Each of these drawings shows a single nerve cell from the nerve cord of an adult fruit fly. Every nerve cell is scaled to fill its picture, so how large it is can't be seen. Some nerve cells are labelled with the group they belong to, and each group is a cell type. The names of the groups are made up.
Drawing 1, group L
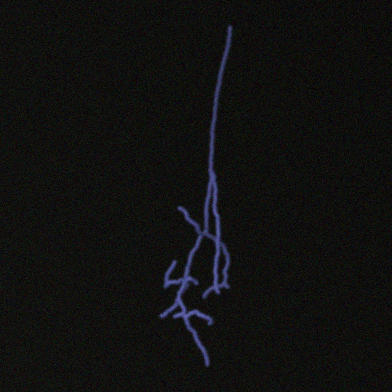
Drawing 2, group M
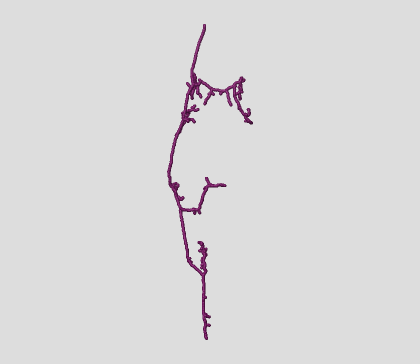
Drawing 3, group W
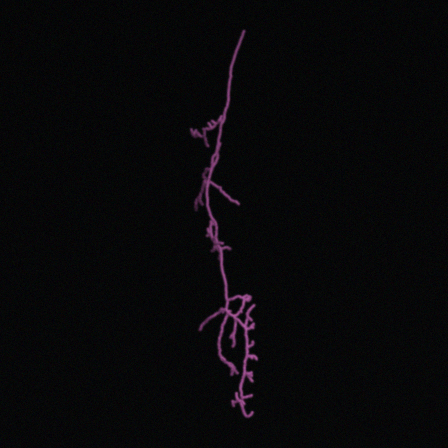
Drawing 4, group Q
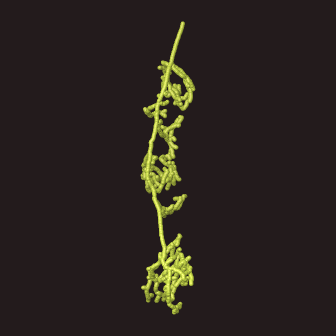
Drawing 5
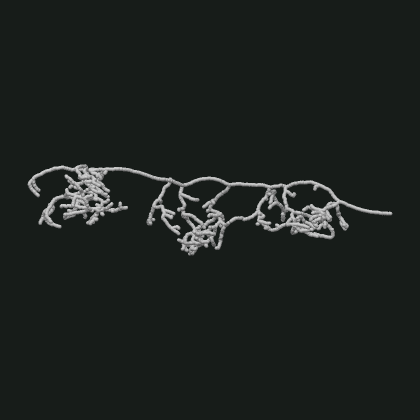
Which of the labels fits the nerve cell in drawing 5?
group Q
